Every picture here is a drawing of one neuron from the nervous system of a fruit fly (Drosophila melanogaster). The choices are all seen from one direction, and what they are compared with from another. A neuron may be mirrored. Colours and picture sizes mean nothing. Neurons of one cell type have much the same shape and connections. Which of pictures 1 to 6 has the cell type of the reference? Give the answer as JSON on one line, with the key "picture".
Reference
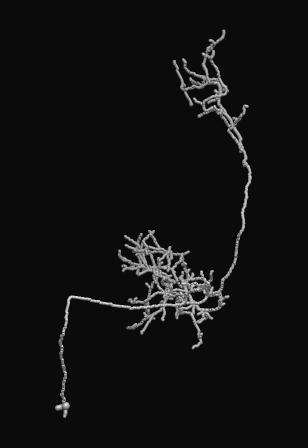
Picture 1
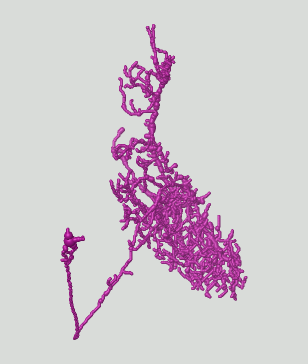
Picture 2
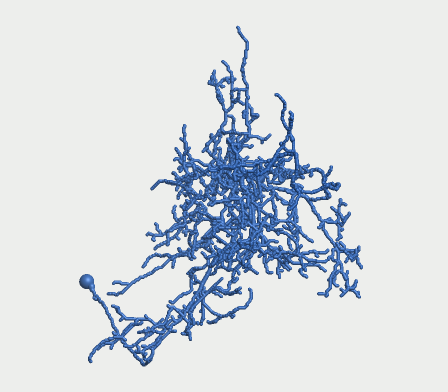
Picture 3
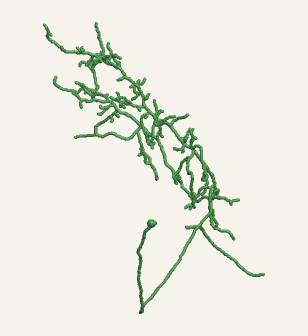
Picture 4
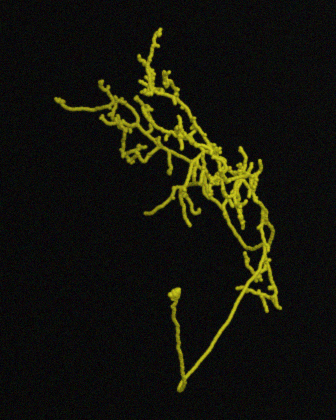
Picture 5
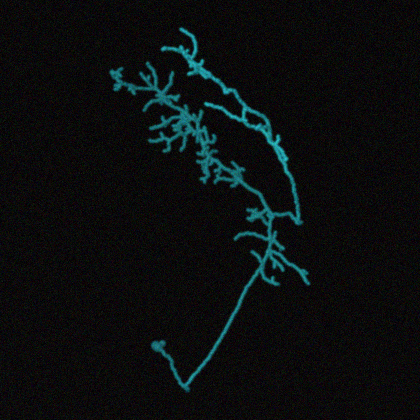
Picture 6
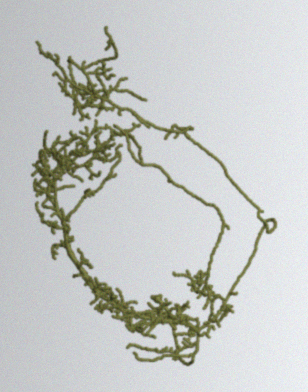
{"picture": 3}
